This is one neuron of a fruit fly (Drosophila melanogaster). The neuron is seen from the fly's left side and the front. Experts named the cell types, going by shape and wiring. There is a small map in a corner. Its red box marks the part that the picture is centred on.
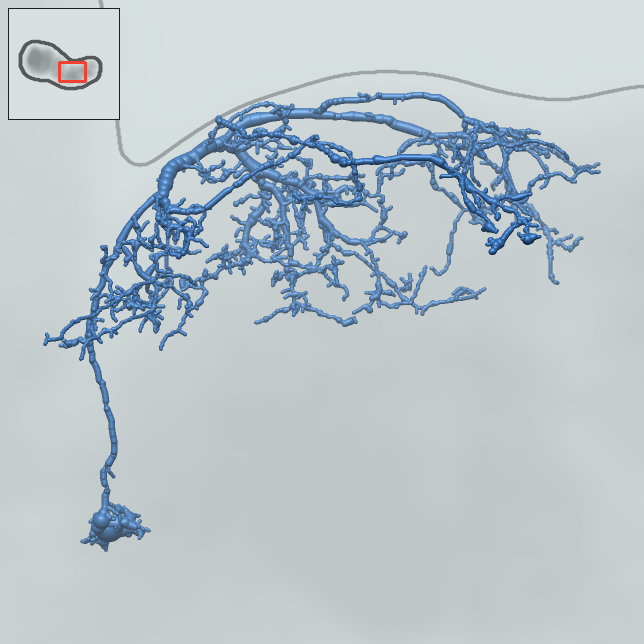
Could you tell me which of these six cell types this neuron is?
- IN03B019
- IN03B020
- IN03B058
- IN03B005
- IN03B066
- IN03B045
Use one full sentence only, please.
The type of this neuron is the cell type IN03B005.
